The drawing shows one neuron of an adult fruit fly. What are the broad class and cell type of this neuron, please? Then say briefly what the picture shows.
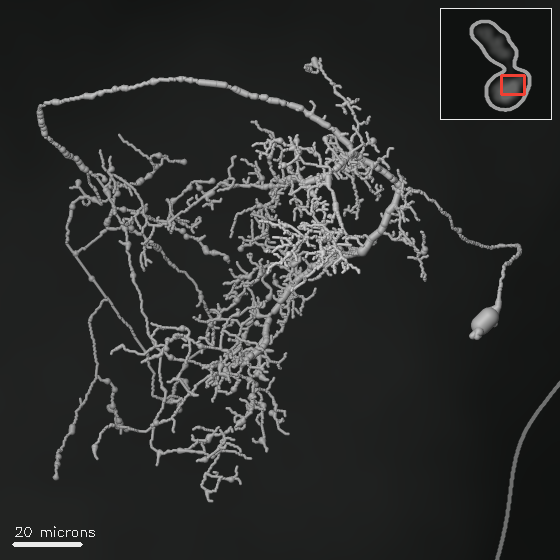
It is a central-brain intrinsic neuron. It is of cell type GNG575. Its cell body lies on the right of the picture. By the scale bar it is about 150 microns wide in this view. The picture shows more than a hundred branch ends.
